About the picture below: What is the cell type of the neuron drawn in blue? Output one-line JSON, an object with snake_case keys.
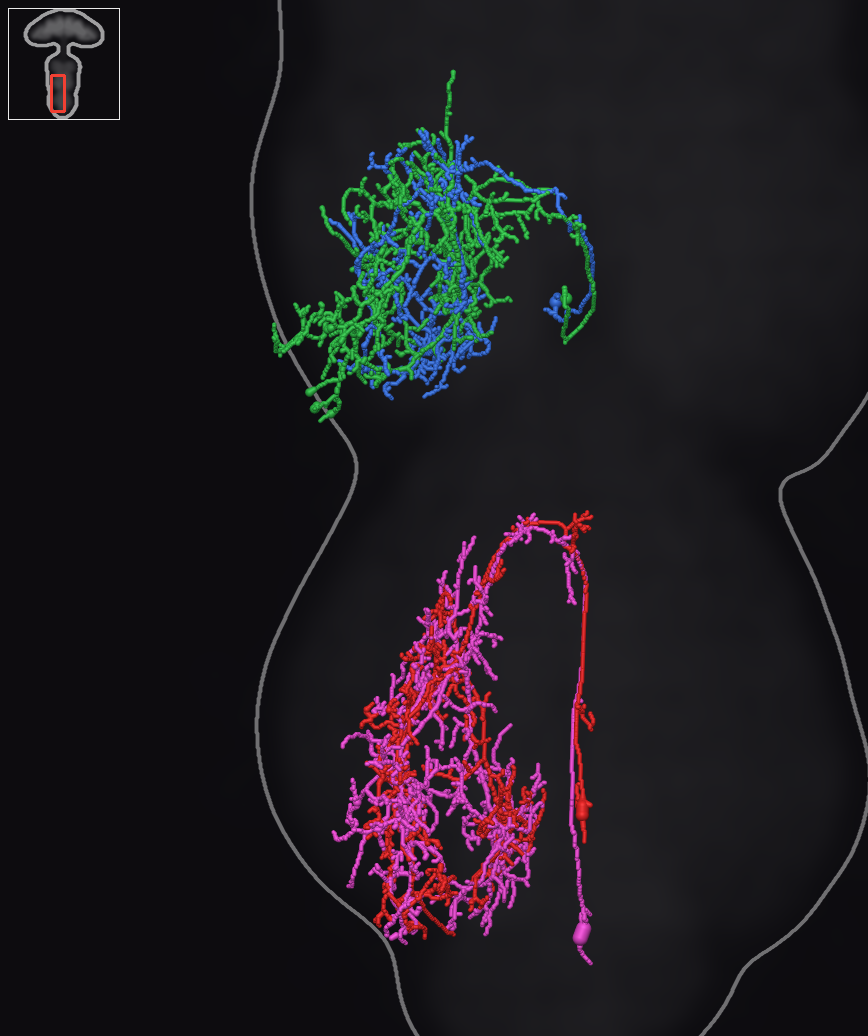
{"cell_type": "IN12B025"}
